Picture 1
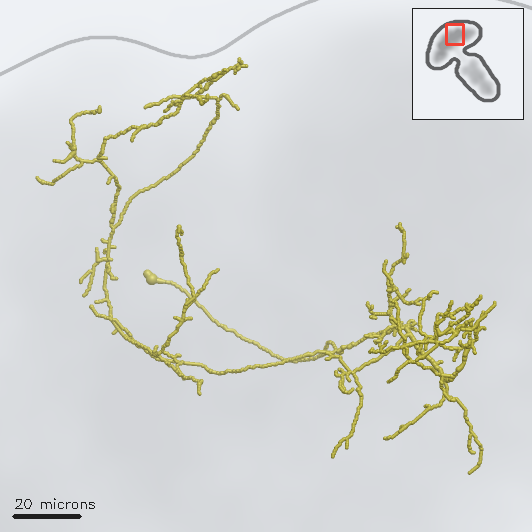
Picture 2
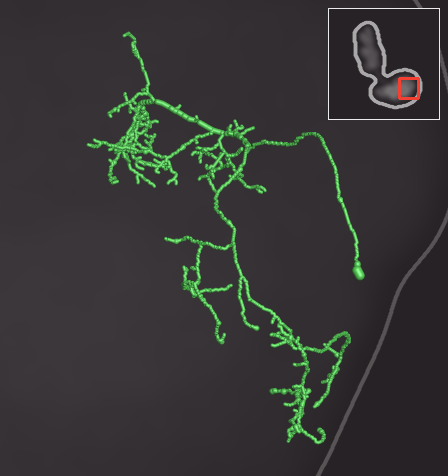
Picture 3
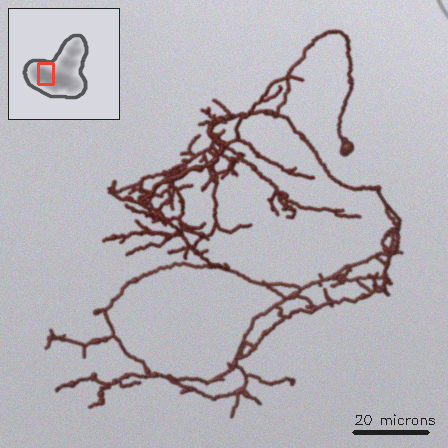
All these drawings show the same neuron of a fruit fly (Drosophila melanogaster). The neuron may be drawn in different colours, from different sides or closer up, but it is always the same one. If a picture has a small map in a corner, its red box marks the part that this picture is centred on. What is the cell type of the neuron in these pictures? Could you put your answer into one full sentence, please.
The cell type designation of this neuron is SMP358.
